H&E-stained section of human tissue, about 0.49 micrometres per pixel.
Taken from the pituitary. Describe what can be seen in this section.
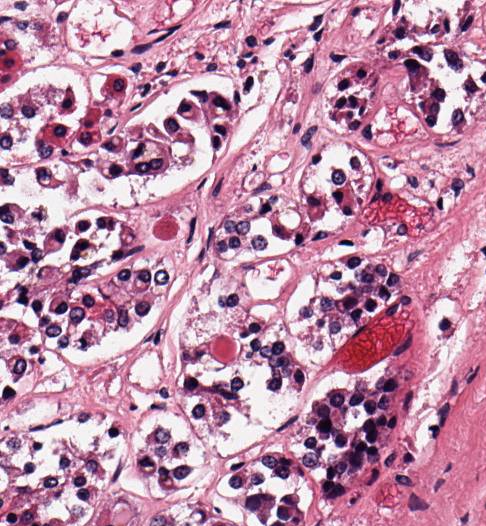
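Taking arrangement first, the cells are grouped into rounded nests, divided by thin, delicate septa, across the field. Cytoplasm next: in most nest cells it is pale, clear to finely vacuolated. Nuclei: mostly small, round and darkly stained. Last, a large cluster of red blood cells sits just right of centre, toward the lower half of the field.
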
